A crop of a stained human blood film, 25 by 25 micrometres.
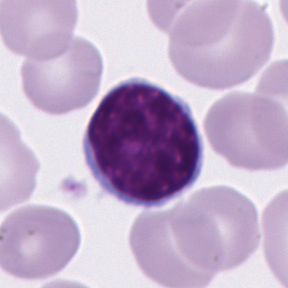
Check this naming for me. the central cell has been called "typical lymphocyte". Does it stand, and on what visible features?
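The proposed name is correct: this is a typical lymphocyte rather than a large granular lymphocyte. Its cytoplasm shows no visible granules.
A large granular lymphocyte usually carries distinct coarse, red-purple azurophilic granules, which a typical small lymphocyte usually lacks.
The nucleus, about 10 micrometres across in a cell of about 11 micrometres, fills about 80% of the cell's area.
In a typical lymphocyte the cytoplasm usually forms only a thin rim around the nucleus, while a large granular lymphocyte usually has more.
Both points favour typical lymphocyte over large granular lymphocyte. Two features are compatible with either name: no nucleoli are visible, and the nucleus is round to slightly oval, with no indentation or lobes.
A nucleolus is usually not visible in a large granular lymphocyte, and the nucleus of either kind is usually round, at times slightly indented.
The outline is smooth and nearly round, the chromatin dense, dark purple and coarsely clumped, and no vacuoles are seen.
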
